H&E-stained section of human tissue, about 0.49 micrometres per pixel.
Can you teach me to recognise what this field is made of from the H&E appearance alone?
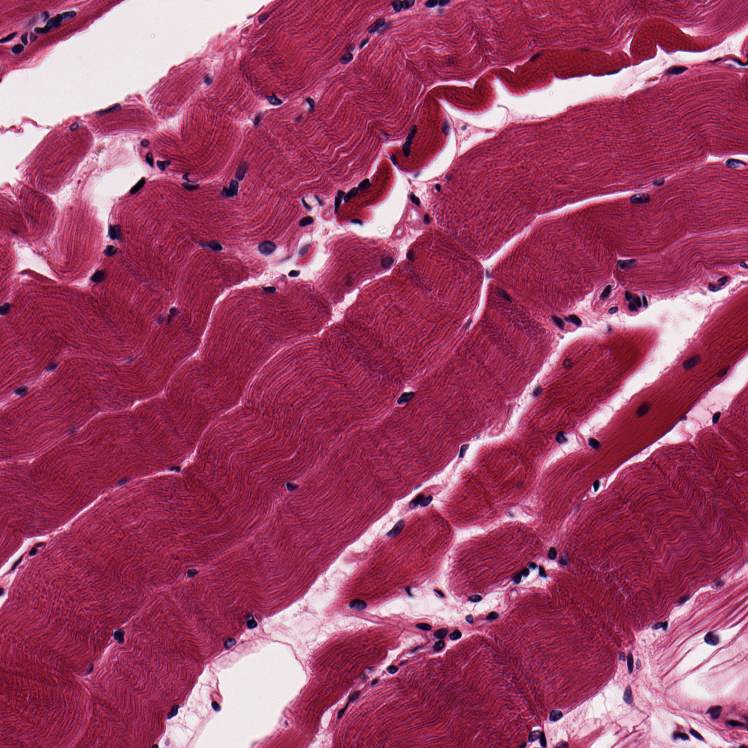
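This field shows skeletal muscle. Its fibres, cut lengthwise and running diagonally from lower left to upper right, show fine transverse cross-striations and cytoplasm stained deep red by eosin. Their nuclei are dark, flattened ovals at the fibre edges.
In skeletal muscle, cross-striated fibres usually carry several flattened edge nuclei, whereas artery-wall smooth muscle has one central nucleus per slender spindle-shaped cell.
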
